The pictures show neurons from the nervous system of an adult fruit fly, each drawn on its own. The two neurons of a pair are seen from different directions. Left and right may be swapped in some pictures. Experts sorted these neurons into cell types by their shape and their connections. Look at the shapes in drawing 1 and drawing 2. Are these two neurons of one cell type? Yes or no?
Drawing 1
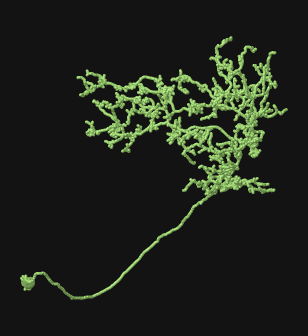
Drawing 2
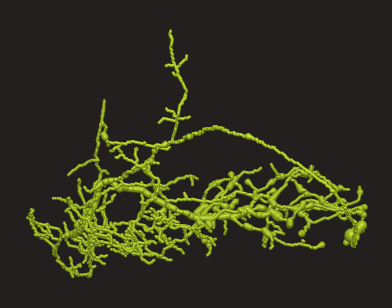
yes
